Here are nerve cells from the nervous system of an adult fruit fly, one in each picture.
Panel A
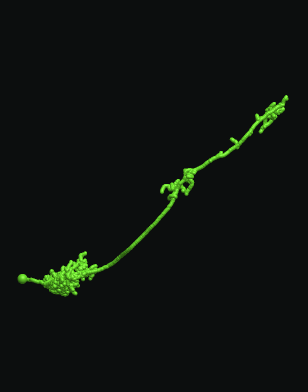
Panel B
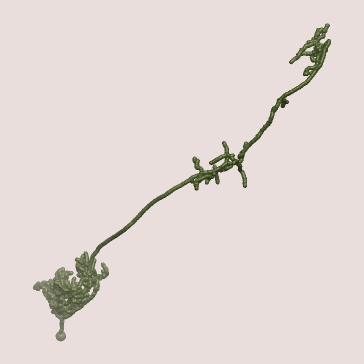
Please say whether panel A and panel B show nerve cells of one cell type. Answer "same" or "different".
same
